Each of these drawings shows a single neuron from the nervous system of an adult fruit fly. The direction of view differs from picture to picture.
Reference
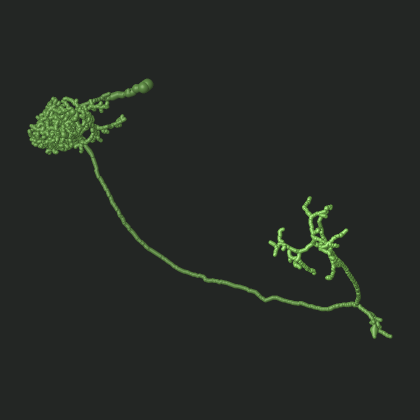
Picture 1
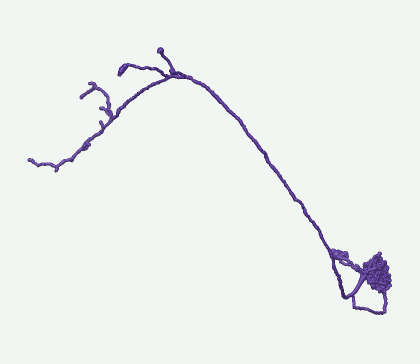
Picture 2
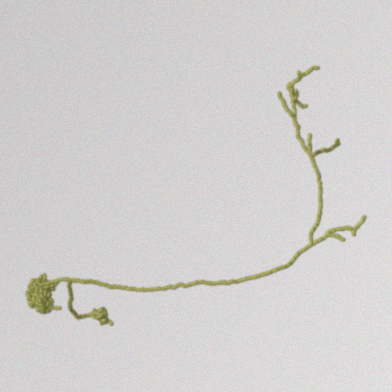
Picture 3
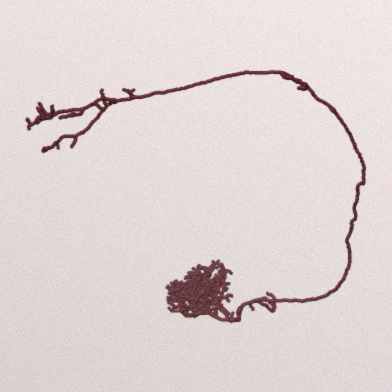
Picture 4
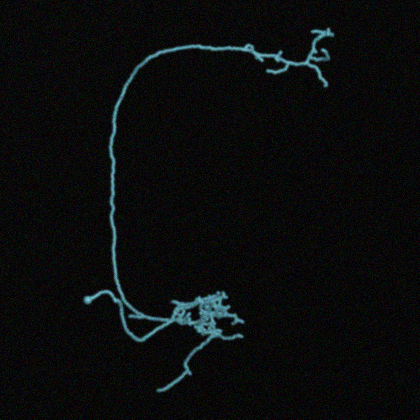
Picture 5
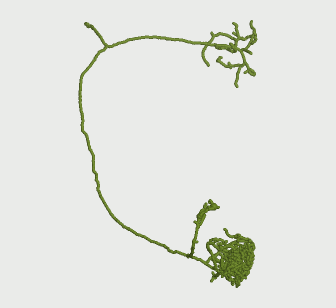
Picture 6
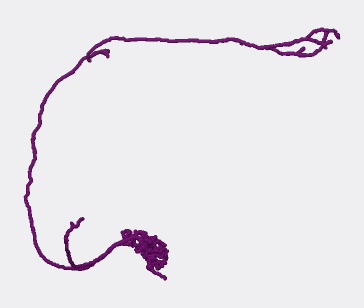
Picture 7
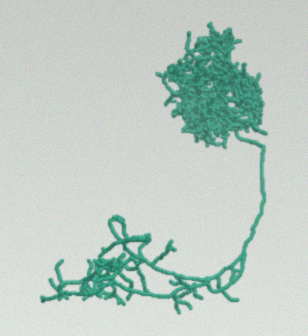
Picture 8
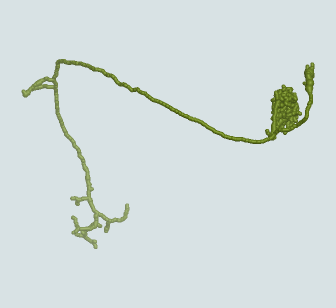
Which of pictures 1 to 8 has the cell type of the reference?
Picture 5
